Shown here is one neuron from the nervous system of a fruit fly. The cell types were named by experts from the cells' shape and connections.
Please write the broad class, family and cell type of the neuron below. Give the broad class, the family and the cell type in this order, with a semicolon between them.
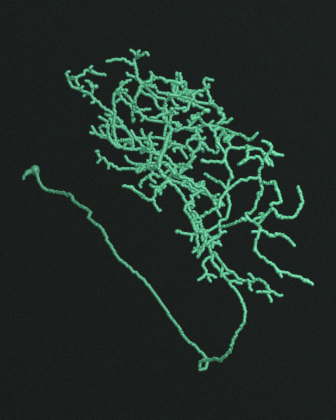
nerve-cord intrinsic neuron; hemilineage 12B; IN12B033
